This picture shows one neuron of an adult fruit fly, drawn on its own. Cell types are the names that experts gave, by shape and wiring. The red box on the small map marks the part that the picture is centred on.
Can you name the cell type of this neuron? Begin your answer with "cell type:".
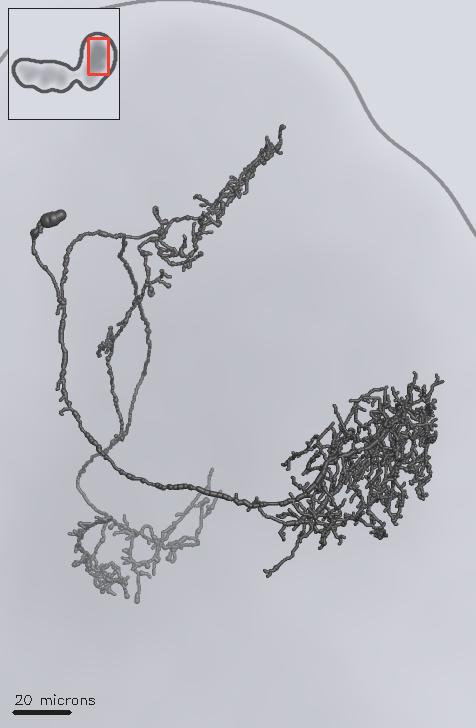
cell type: AVLP475_b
